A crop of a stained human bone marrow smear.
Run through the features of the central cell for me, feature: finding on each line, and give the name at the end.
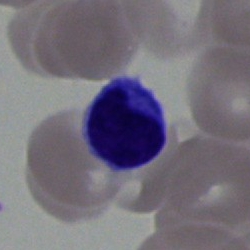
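Nucleus: one unlobed mass, filling nearly the whole cell
Cytoplasm: barely any visible around the nucleus
Staining: evenly deep blue-purple all through the nucleus
Name: lymphocyte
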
